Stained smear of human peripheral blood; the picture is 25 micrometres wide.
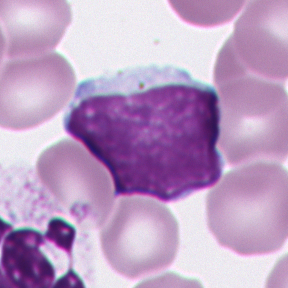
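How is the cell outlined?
Angular and irregular rather than round.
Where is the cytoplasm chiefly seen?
Mostly as a narrow band along the top edge of the cell; that edge is slightly ragged, and no vacuoles appear in it.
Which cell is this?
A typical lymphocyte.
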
